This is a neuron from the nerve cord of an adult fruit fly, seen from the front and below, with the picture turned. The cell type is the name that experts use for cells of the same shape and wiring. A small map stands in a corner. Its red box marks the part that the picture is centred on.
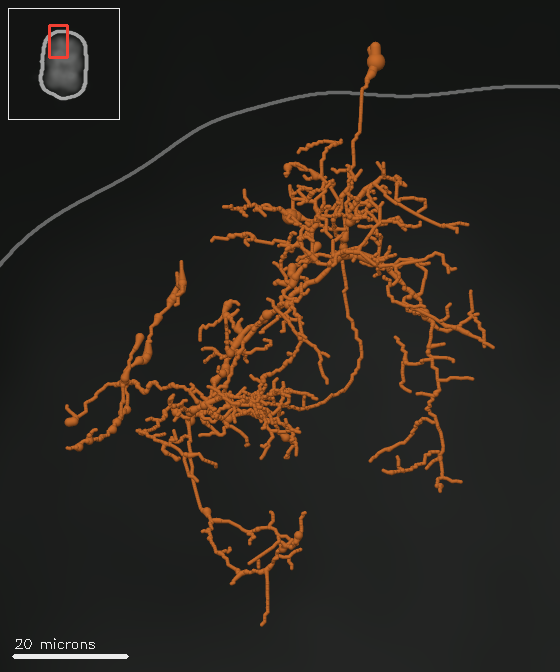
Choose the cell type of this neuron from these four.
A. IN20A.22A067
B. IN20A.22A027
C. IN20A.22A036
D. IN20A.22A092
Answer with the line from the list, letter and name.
B. IN20A.22A027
